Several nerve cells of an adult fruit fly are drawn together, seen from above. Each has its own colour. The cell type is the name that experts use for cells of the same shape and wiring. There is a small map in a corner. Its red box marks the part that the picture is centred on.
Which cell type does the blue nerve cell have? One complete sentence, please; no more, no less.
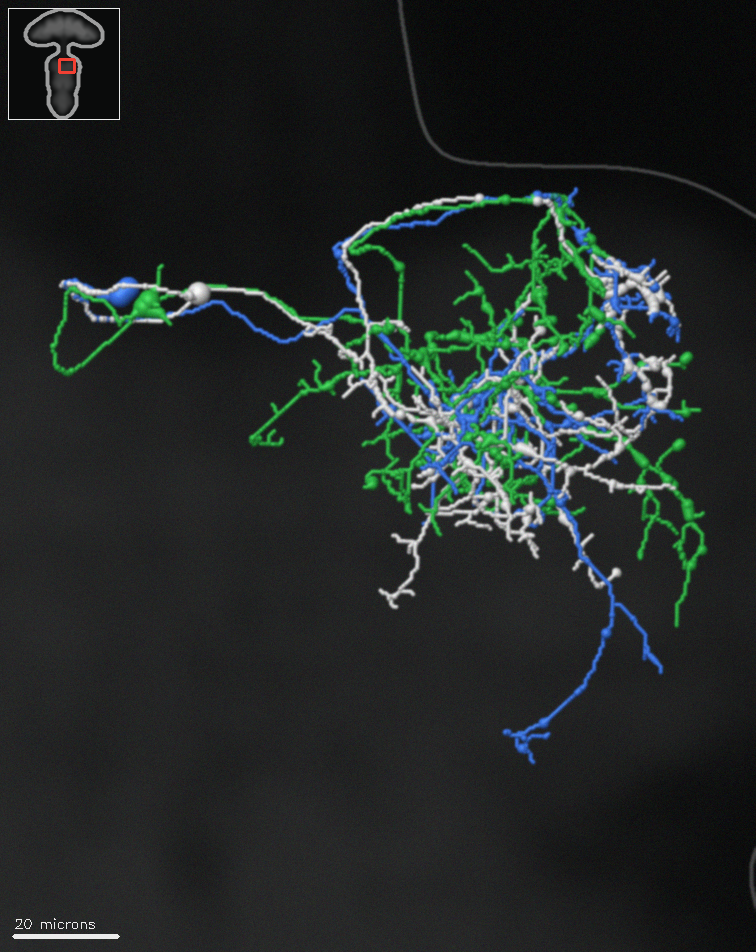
It is as IN01A085 that this nerve cell is typed.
